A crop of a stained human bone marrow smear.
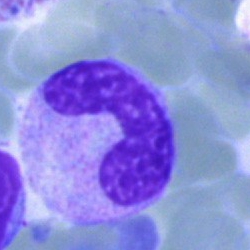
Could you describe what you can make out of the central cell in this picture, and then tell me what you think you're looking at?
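Nice smooth, round outline on this one. The nucleus is a curved band bent into a C that opens toward the left. It stays one continuous band, not split into separate lobes. Plenty of cytoplasm too, pale pinkish-lilac. So, a band neutrophil.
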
